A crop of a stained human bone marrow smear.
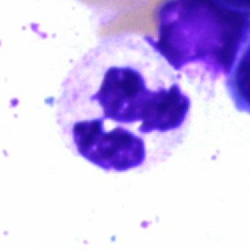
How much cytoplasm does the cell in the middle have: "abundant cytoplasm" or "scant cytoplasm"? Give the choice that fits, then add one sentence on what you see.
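Abundant cytoplasm. The cytoplasm is abundant and pale pinkish-lilac.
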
